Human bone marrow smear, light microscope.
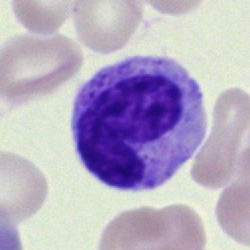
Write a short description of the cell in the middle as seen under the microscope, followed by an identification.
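Here the cell has a round, smooth outline. Its nucleus is indented, with the notch pointing to the lower right, and it occupies most of the cell, lying toward the left side. No vacuoles appear in the cytoplasm. The cell is a band neutrophil.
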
